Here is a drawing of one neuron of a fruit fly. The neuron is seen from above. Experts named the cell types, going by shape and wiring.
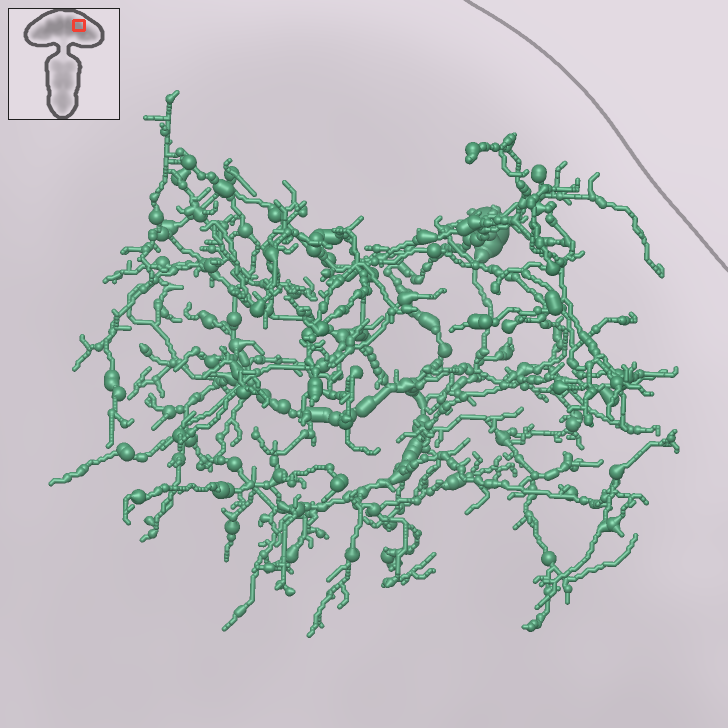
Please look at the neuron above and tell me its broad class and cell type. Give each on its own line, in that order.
central-brain intrinsic neuron
AVLP372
